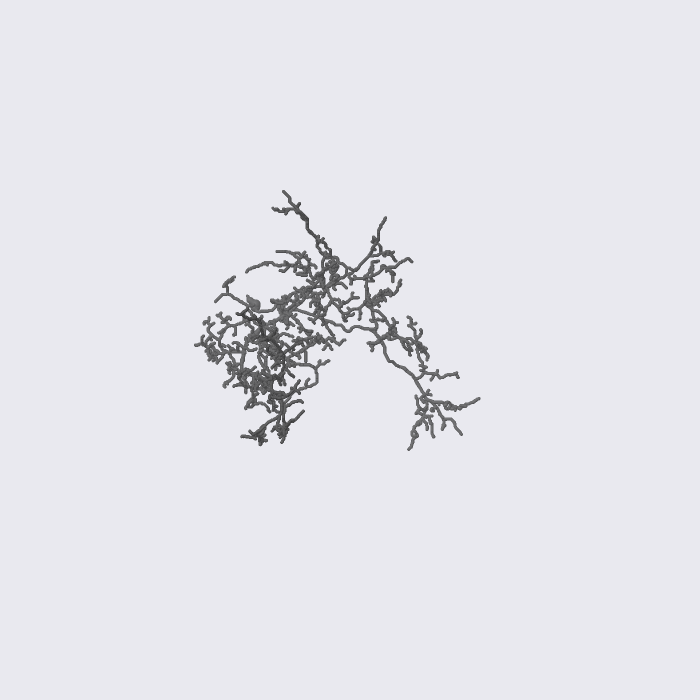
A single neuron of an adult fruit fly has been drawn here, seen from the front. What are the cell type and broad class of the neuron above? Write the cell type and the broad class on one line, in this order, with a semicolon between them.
PS300; central-brain intrinsic neuron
